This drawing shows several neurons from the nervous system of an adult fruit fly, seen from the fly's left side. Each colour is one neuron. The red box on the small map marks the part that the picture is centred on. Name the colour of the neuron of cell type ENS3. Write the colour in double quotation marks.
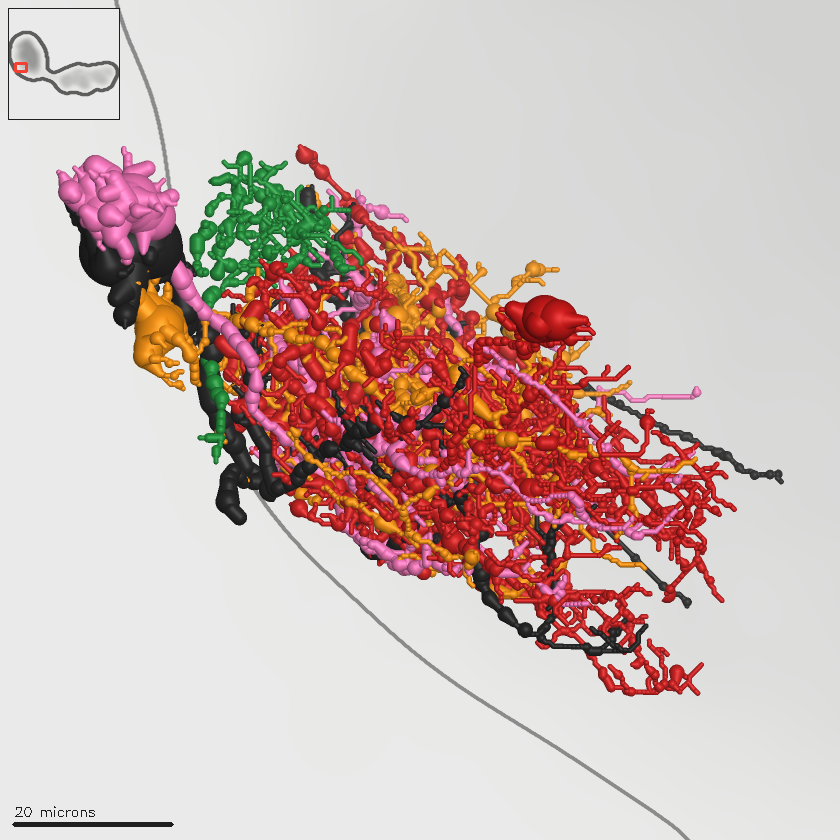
"green"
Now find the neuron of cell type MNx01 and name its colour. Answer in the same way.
"orange"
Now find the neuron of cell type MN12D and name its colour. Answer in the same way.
"black"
